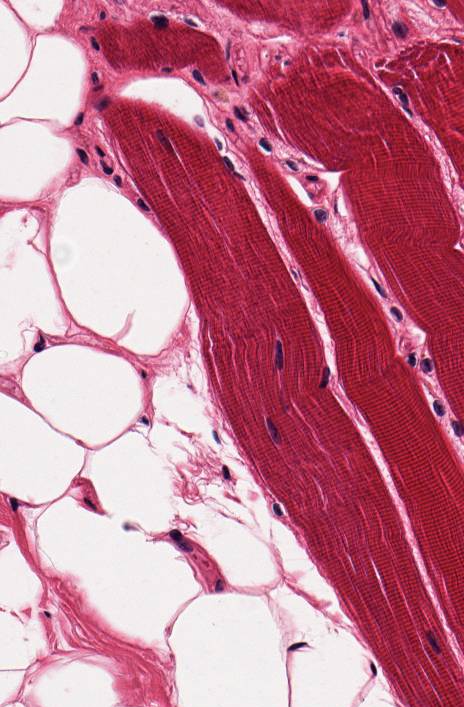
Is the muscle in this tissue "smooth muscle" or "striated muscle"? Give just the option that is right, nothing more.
Striated muscle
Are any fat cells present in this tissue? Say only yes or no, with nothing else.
Yes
